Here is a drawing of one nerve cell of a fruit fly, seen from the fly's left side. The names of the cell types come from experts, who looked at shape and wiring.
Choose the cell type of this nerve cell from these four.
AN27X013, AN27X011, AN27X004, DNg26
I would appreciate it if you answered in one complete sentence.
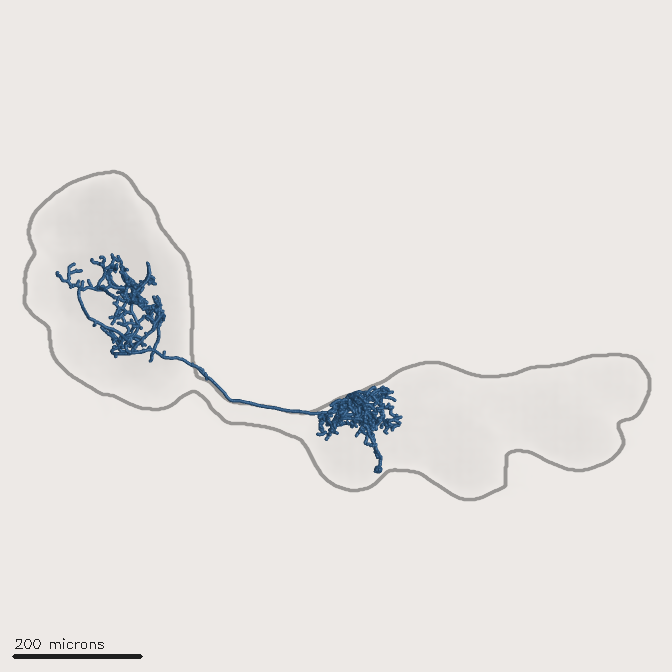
What this nerve cell is, by cell type, is AN27X011.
